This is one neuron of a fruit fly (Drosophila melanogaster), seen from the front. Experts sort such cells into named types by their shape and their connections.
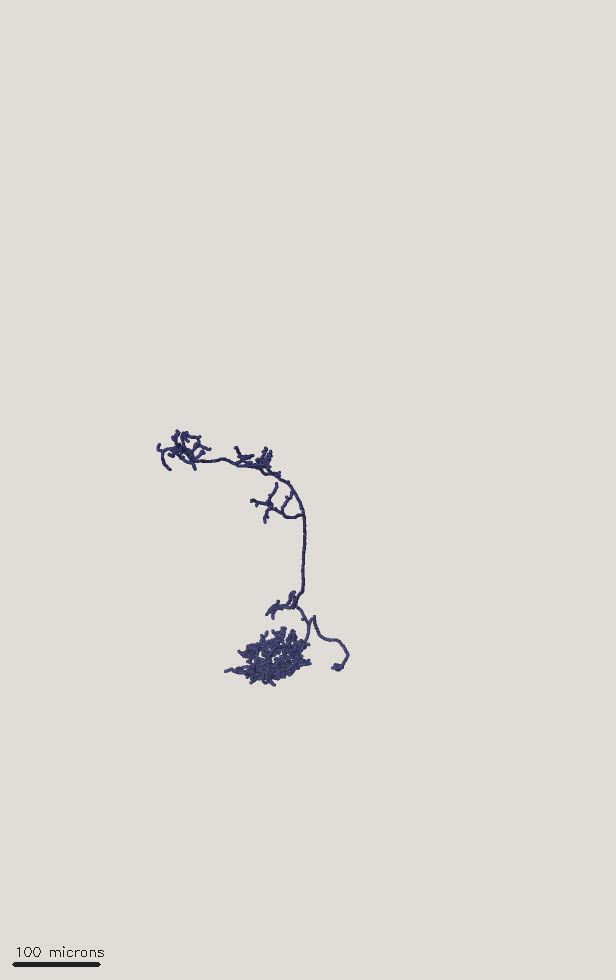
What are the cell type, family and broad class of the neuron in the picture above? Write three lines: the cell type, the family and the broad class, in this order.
AN06B007
hemilineage 06B
ascending neuron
